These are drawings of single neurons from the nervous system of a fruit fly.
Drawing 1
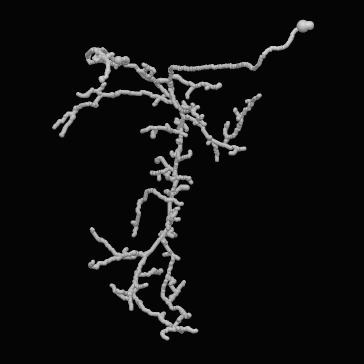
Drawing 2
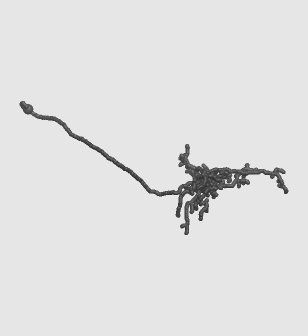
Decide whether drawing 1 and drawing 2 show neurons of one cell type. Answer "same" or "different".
different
